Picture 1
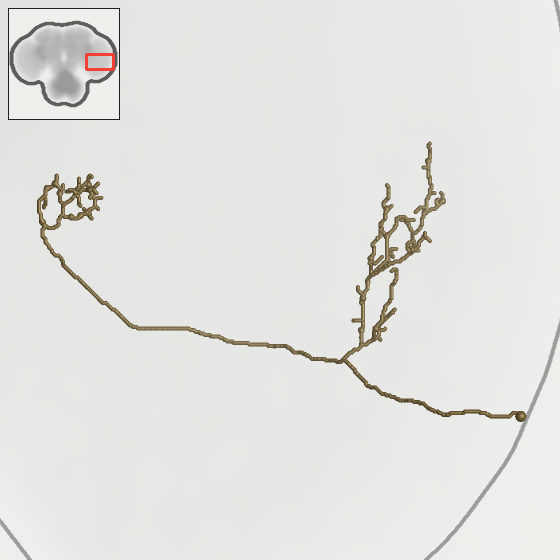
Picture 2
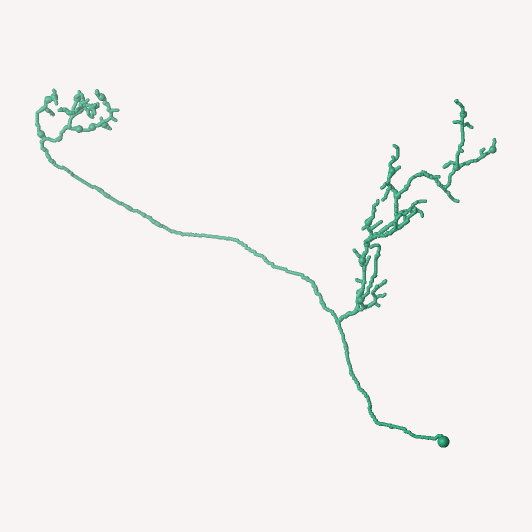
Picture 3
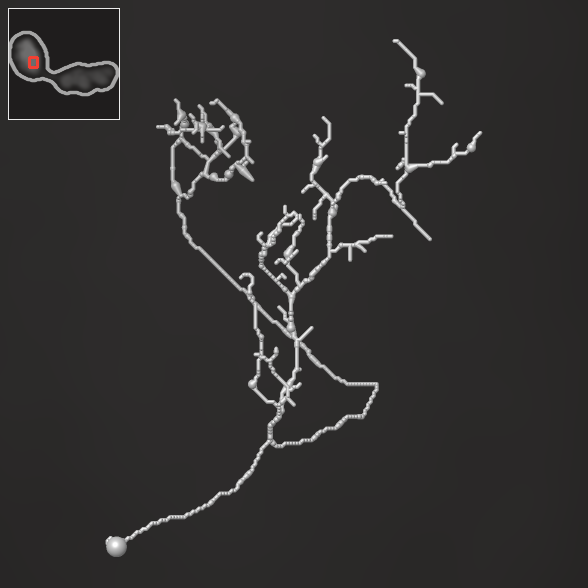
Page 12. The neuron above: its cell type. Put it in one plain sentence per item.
The cell type is Tm33.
